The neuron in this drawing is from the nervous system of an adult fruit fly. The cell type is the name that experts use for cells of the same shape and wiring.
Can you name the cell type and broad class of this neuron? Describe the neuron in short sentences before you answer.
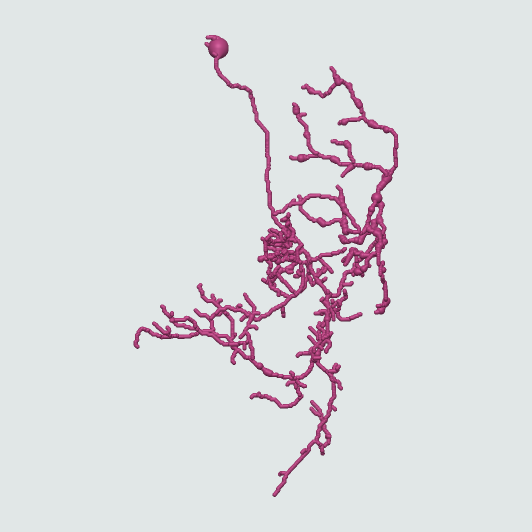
Dozens of branch ends can be seen. In this view it is taller than it is wide. Its cell type is INXXX400. This is a nerve-cord intrinsic neuron.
